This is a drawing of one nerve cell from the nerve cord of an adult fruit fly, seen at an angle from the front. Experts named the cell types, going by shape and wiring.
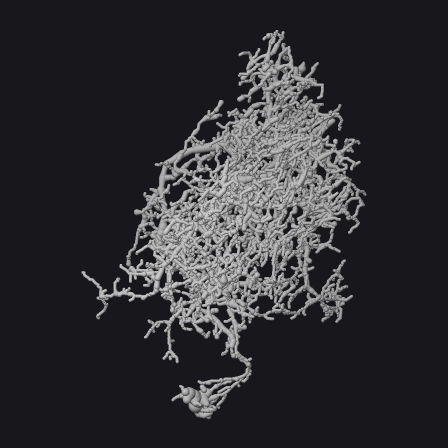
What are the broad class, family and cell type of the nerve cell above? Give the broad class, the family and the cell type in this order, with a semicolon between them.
nerve-cord intrinsic neuron; hemilineage 08A; IN08A002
